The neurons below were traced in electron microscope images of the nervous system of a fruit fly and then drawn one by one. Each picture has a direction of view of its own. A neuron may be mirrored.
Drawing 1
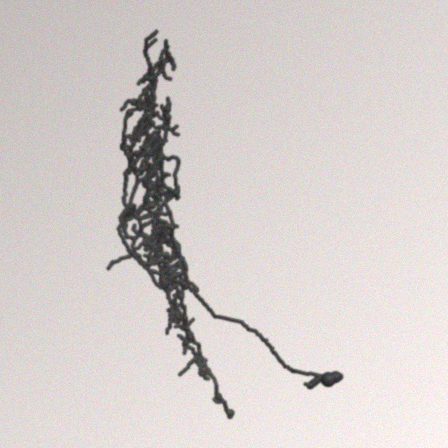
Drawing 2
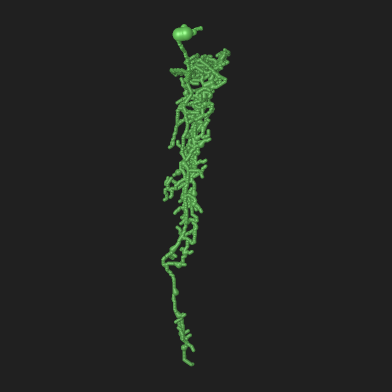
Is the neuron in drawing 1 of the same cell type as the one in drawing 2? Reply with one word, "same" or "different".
same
